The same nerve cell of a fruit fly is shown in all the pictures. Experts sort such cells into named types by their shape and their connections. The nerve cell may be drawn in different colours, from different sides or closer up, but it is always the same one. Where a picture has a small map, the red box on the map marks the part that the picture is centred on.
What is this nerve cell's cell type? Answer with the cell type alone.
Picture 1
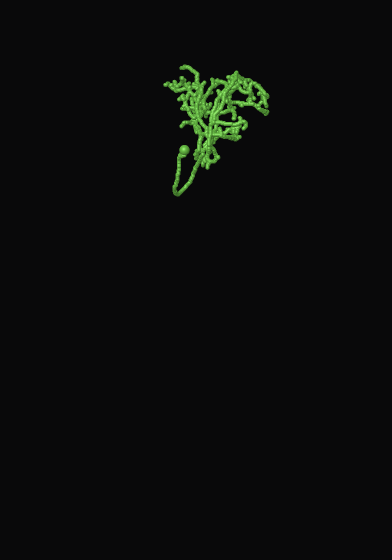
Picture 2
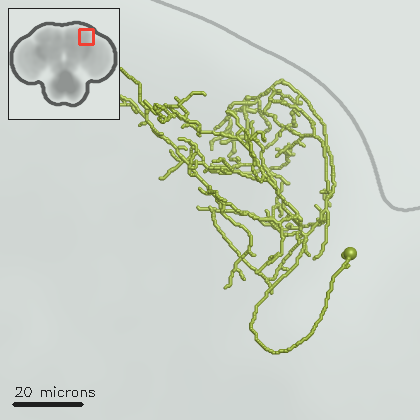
CB1275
